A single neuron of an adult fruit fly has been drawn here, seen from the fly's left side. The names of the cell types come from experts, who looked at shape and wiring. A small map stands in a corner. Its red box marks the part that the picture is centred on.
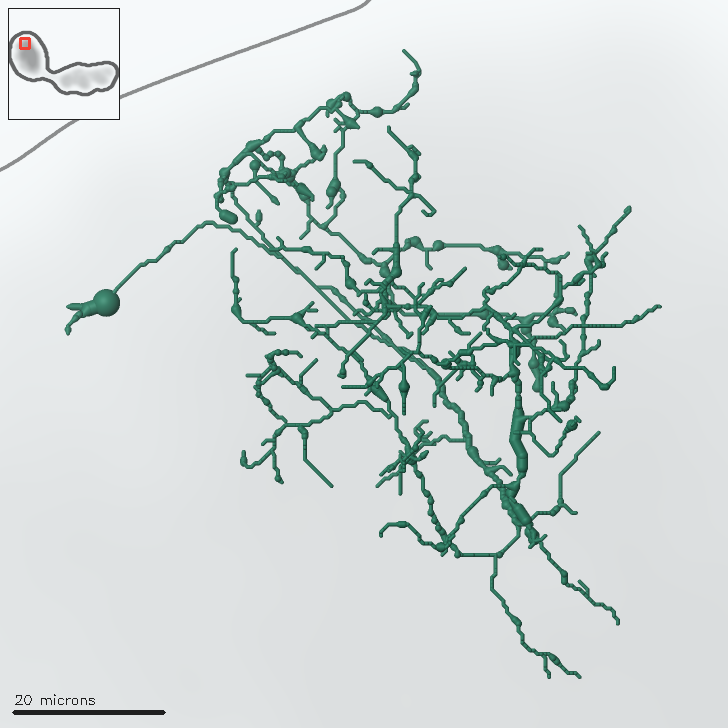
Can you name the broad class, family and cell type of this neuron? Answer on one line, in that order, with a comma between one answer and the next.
central-brain intrinsic neuron, hemilineage LHd1, SLP151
